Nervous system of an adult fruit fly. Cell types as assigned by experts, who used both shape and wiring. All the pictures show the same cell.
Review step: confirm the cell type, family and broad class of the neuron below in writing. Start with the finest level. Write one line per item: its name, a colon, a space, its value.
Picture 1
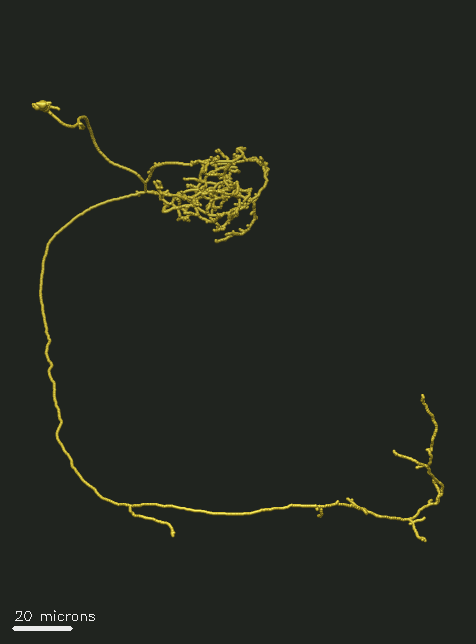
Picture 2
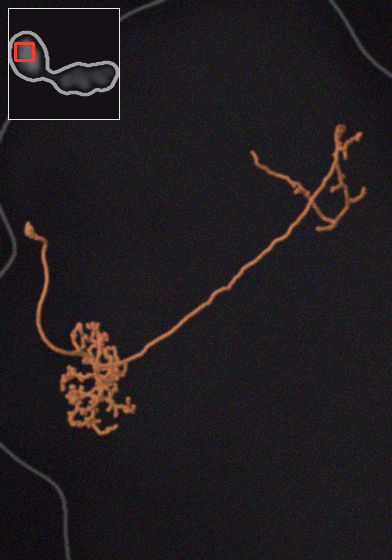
cell type: M_adPNm8
family: hemilineage ALad1
broad class: central-brain intrinsic neuron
